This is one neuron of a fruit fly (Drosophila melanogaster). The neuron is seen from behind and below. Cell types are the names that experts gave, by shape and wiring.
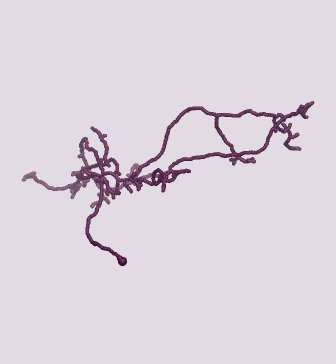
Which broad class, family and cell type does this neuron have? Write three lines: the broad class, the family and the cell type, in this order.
central-brain intrinsic neuron
hemilineage LB3
GNG330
